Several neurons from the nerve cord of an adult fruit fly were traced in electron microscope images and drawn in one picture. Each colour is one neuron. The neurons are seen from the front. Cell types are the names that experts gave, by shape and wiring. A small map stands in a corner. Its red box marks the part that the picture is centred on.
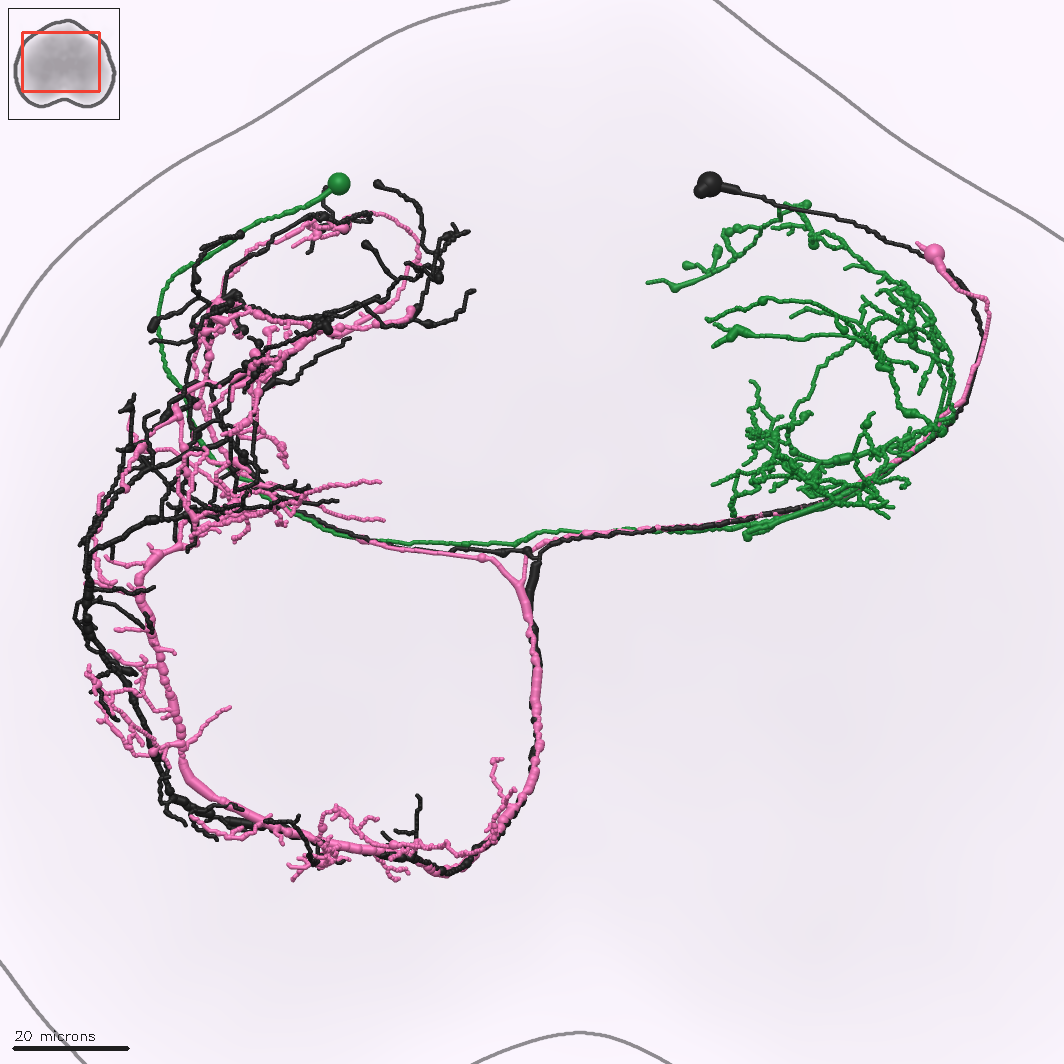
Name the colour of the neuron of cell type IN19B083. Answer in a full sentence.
The colour is green.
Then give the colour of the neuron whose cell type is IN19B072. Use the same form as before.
The colour is pink.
